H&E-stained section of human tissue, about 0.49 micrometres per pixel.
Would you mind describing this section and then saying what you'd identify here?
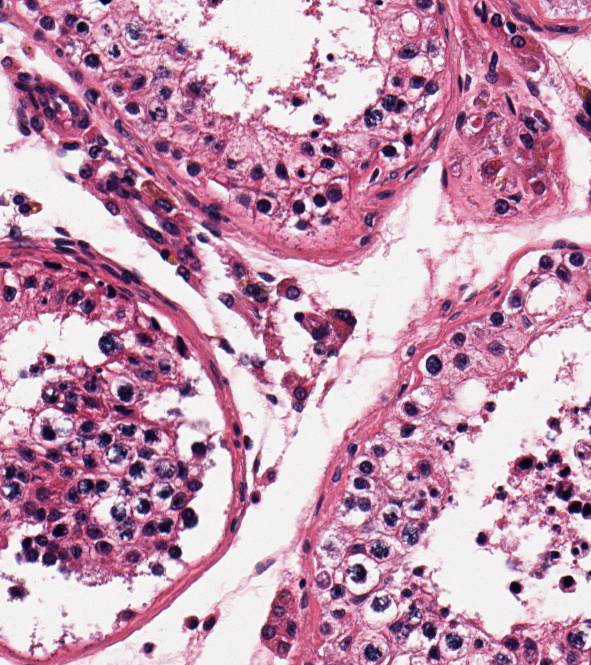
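I see that each tubule is bounded by a pink fibrous layer holding flattened, elongated nuclei. Inside it, several layers of cells form a stratified epithelial lining. The lumens contain loose detached cells and pale pink debris. Near the centre, in the interstitium, sit cells with eosinophilic cytoplasm, some carrying golden-brown pigment. So this section is testis.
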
